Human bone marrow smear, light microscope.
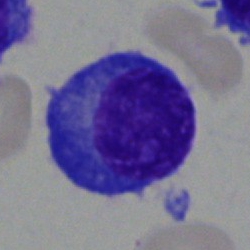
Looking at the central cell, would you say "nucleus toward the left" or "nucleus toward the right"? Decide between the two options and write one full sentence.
What sits toward the right of the cell is its nucleus.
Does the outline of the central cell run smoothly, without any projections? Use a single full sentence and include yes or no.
No, the cell's outline is not smooth; it is ragged or frayed, or has projections, blebs or tags.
